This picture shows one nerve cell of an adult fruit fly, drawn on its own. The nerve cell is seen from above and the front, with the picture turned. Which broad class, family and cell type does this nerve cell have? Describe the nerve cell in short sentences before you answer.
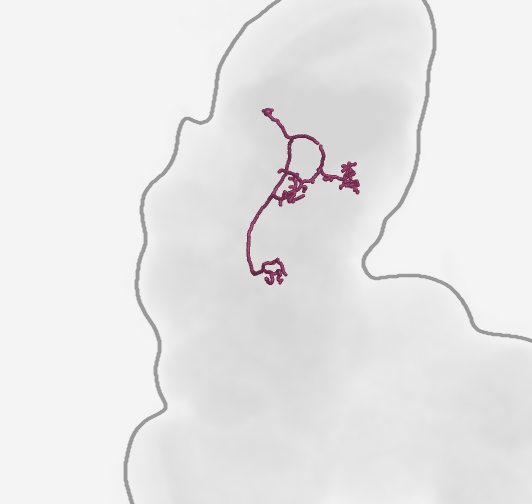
The cell body can be seen at the top of the picture. As drawn here it is taller than it is wide. It is a central-brain intrinsic neuron. Its family is hemilineage AOTUv4_dorsal. Its cell type is SIP003_a.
